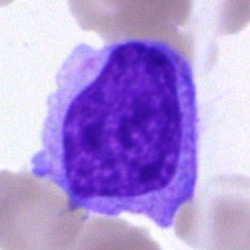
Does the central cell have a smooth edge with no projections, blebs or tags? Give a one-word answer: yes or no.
No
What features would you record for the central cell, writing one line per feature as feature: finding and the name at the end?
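Nucleus: fills most of the cell, leaving a moderate rim of cytoplasm
Cytoplasm: pale lavender-blue
Chromatin: coarse and mottled, darker clumps among lighter areas
Margin: small blunt cytoplasmic protrusions at lower left
Name: blast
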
